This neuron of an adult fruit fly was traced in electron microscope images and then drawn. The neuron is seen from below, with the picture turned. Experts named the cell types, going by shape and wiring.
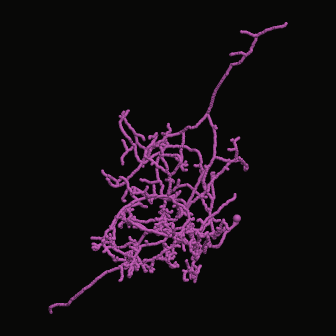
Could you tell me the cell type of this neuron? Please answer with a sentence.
The cell type is IN17A029.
